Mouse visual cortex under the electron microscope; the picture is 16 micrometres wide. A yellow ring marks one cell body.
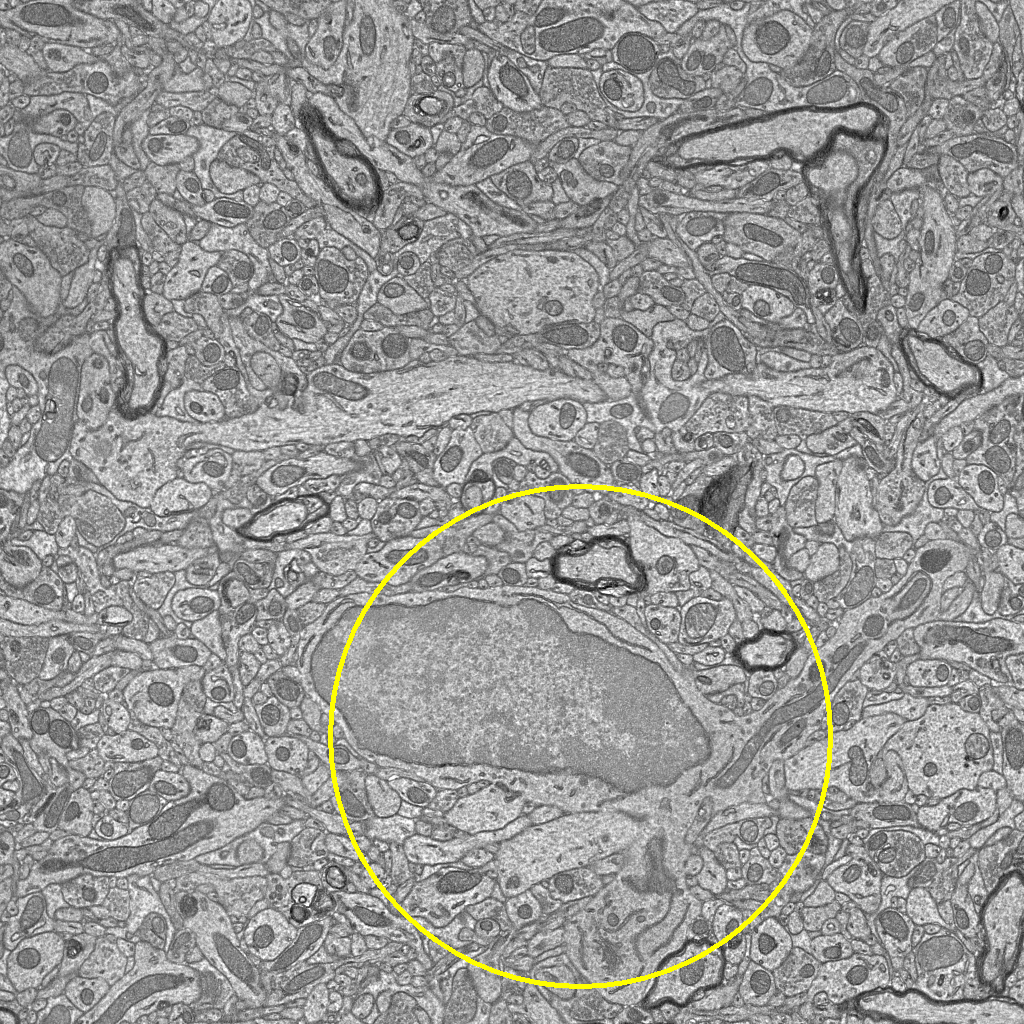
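Microglial cell, at the centre of the ring. Its nucleus is an elongated oval, the long axis running roughly left to right, and its whole outline lies within the picture. The outline is smooth, without deep infoldings, and no distinct nucleolus is visible.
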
